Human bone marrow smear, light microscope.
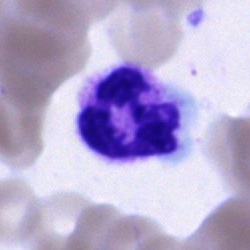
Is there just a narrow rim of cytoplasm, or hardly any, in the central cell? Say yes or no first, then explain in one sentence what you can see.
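Yes. The cytoplasm forms only a thin rim around the nucleus.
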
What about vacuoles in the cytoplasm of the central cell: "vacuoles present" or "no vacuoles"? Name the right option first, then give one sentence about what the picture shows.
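No vacuoles. No vacuoles are visible in the cytoplasm.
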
